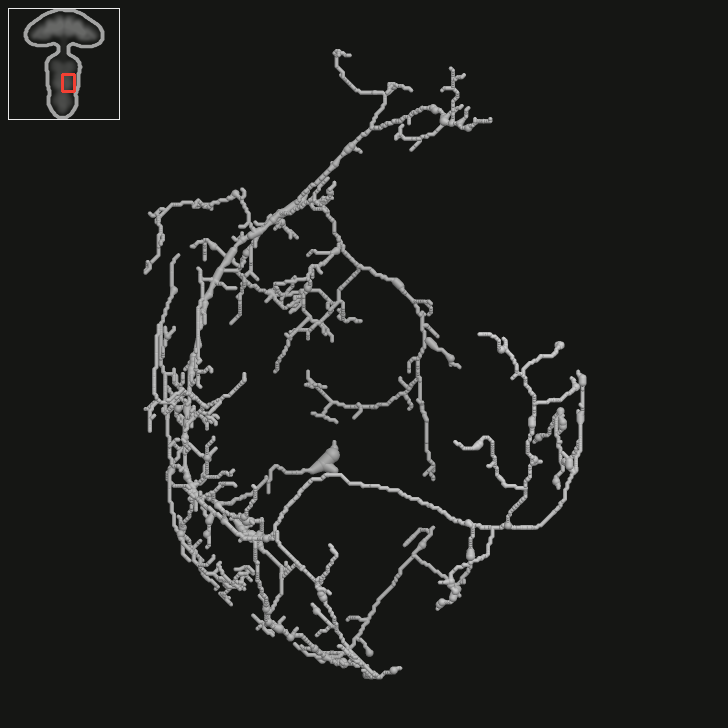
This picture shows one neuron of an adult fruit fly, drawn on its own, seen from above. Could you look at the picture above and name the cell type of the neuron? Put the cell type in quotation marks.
"IN04B056"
